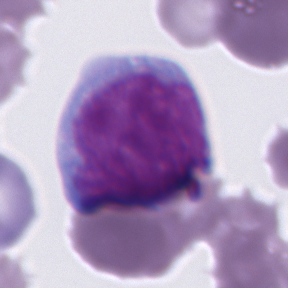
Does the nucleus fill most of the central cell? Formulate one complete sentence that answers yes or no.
Yes, its cytoplasm amounts to no more than a narrow rim.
